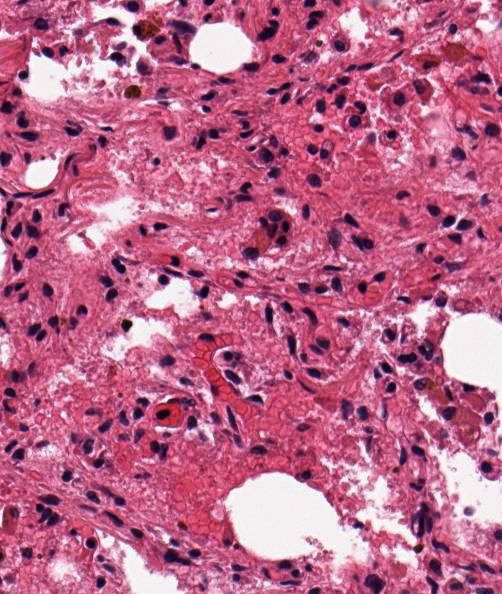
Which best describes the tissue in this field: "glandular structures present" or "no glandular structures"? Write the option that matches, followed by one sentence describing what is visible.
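No glandular structures. No epithelium or gland structures are present anywhere in the field.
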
